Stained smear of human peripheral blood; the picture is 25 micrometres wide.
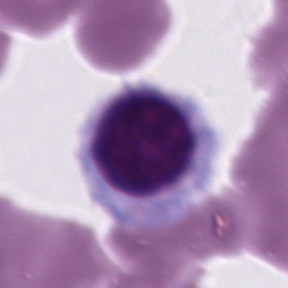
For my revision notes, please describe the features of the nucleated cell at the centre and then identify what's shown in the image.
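Looking first at the edge, I see it is ragged, with small irregular projections, on a cell about 13 micrometres across. The nucleus is round, about 9 micrometres across, with a smooth outline showing no notch or indentation, and it lies toward the top of the cell, filling about 50% of its area. Its chromatin is dark purple and densely condensed throughout. Above it the cytoplasm is only a narrow rim, while below it the band is broader. So this is a hairy cell.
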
